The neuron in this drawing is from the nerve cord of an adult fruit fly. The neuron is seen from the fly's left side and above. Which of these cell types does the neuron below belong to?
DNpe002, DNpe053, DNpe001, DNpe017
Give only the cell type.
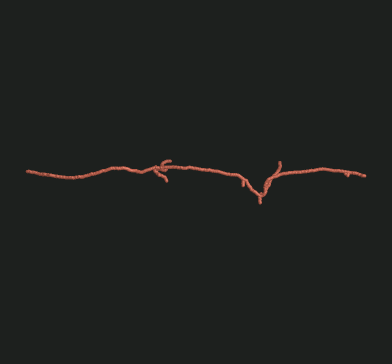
DNpe001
